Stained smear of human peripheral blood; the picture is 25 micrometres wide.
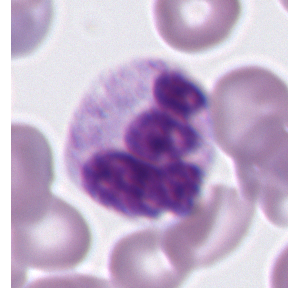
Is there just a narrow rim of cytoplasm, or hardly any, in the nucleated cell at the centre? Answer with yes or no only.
No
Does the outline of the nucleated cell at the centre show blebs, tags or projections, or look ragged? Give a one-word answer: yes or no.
No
